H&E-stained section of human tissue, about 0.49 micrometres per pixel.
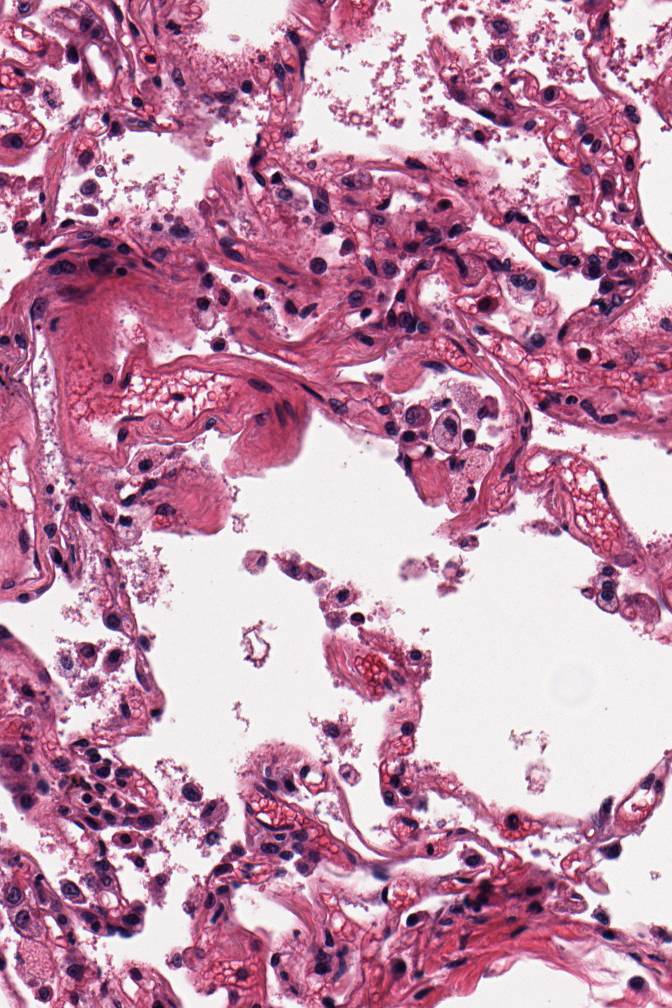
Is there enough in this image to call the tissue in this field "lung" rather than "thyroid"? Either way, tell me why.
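This is lung, not thyroid. The walls are lined mainly by flattened cells with dark elongated nuclei rather than tall columnar cells.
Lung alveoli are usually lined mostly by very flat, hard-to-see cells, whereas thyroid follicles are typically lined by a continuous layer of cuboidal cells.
Large rounded macrophages with abundant pale granular cytoplasm lie free in the spaces, clearest just right of centre. Many capillaries in the thin walls are tightly packed with pale pink-orange, crisply outlined red blood cells. At the upper left, dense, smooth, deeply pink fibrous tissue with few nuclei thickens a wall.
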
